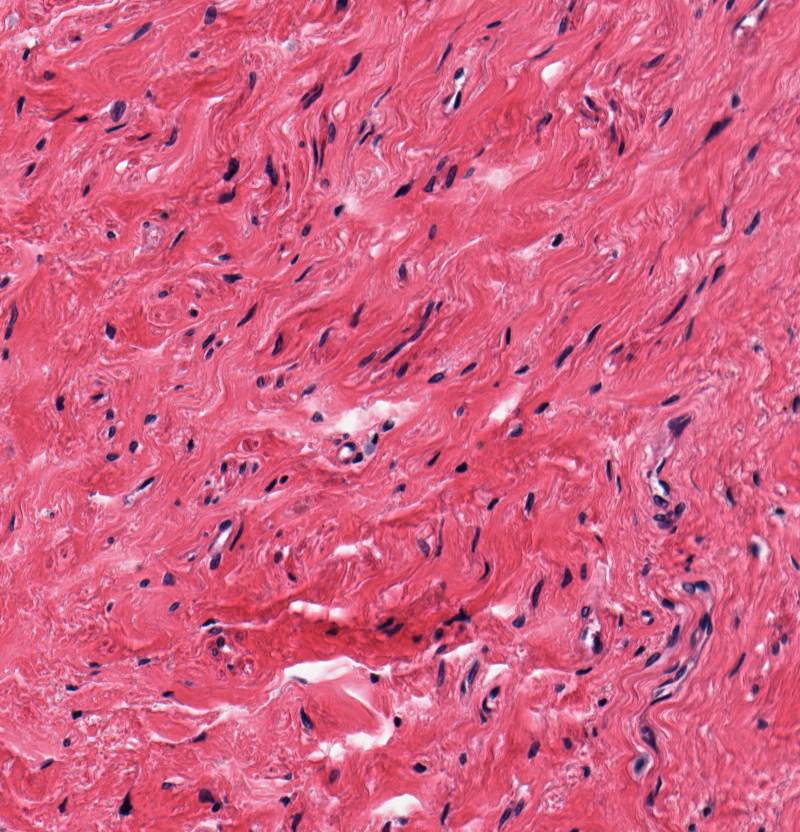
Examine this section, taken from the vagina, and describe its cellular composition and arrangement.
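Here the whole field is dense pink fibrous tissue, and you will find no epithelium anywhere in it. Most of the nuclei are small, dark and elongated, lying along the fibres. See how sparse they are, widely spaced with abundant fibres between them. Scan the field once more and you will also find no fat cells.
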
